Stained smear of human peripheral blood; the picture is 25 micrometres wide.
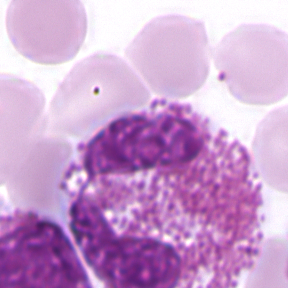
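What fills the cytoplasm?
Coarse, round, pinkish-purple granules, packed in tightly.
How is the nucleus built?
Two lobes, one in the upper part of the cell and one in the lower, joined along the left side.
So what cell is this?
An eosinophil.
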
